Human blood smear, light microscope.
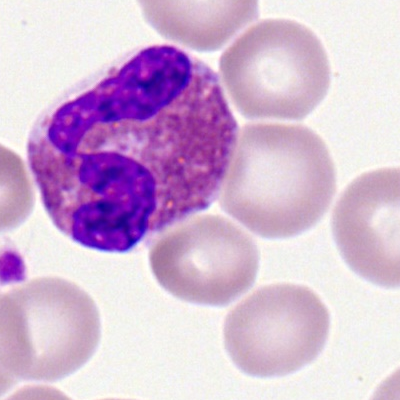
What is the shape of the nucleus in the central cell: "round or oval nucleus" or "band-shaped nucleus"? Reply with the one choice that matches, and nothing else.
Band-shaped nucleus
